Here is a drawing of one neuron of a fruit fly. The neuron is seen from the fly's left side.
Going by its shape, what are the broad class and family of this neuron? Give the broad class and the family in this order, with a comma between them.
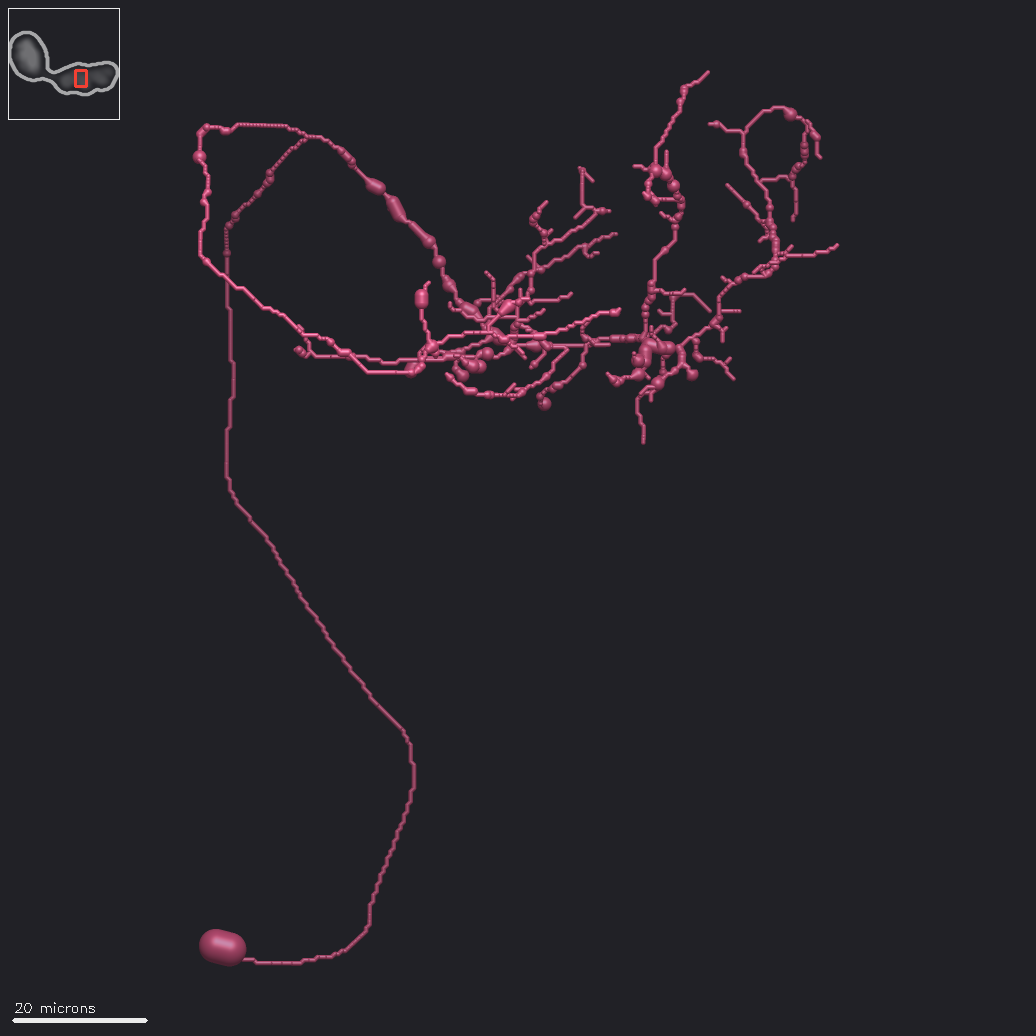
nerve-cord intrinsic neuron, hemilineage 02A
